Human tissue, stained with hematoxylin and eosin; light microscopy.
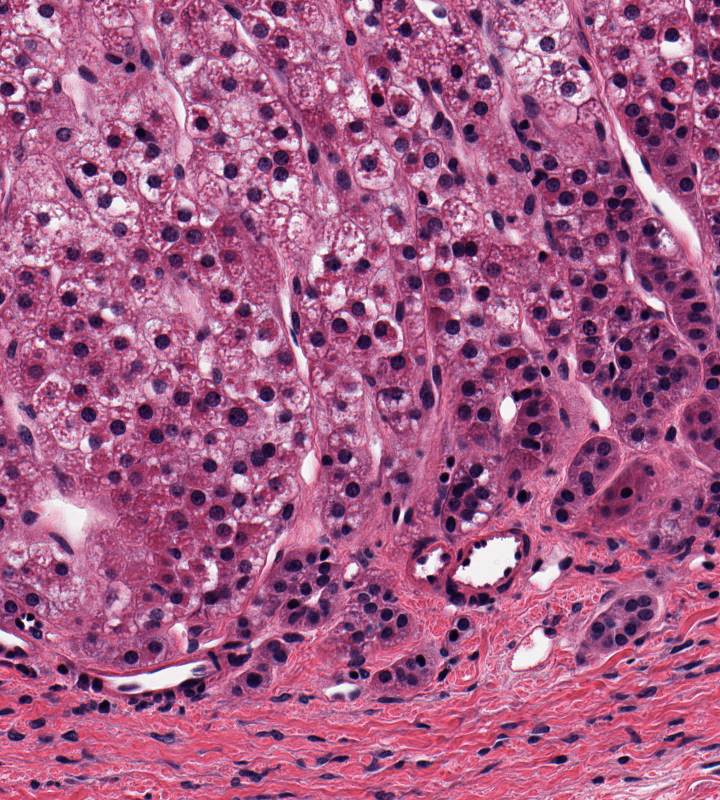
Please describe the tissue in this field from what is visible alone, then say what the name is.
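Starting at the bottom edge, there's a band of dense pink fibrous connective tissue, its elongated nuclei running horizontally. Just above it, the cells gather in small rounded clusters with closely packed nuclei and denser, less vacuolated cytoplasm. Higher up, they become large and polygonal, with pale, finely vacuolated, foamy cytoplasm. Thin-walled, slit-like capillaries run between the cell cords, parallel to them. So this is adrenal gland.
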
